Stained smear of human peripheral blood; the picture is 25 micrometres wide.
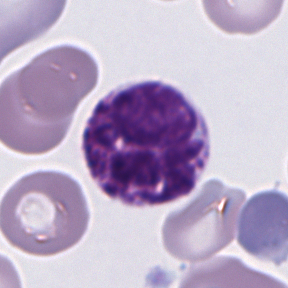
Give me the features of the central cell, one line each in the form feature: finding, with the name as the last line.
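Outline: round
Granules: lie over the nucleus, so its outline cannot be traced
Clear spots: a few small ones inside the cell
Surface: no projections
Name: basophil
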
